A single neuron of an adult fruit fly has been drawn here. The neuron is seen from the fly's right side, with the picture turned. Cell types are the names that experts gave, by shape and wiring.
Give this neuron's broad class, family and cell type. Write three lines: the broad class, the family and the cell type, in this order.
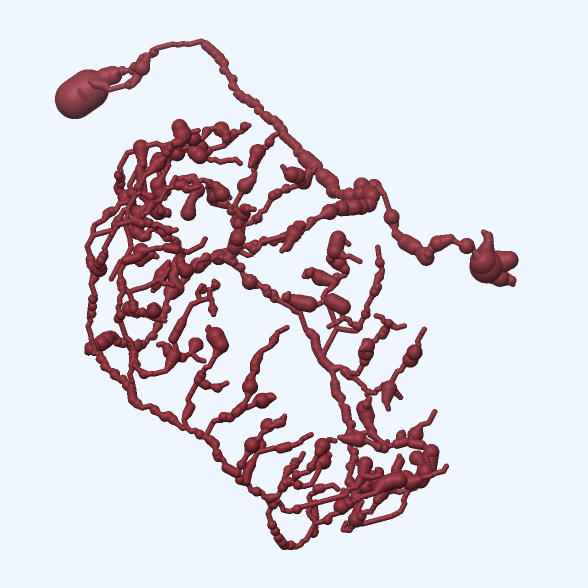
central-brain intrinsic neuron
hemilineage EBa1
ER2_c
